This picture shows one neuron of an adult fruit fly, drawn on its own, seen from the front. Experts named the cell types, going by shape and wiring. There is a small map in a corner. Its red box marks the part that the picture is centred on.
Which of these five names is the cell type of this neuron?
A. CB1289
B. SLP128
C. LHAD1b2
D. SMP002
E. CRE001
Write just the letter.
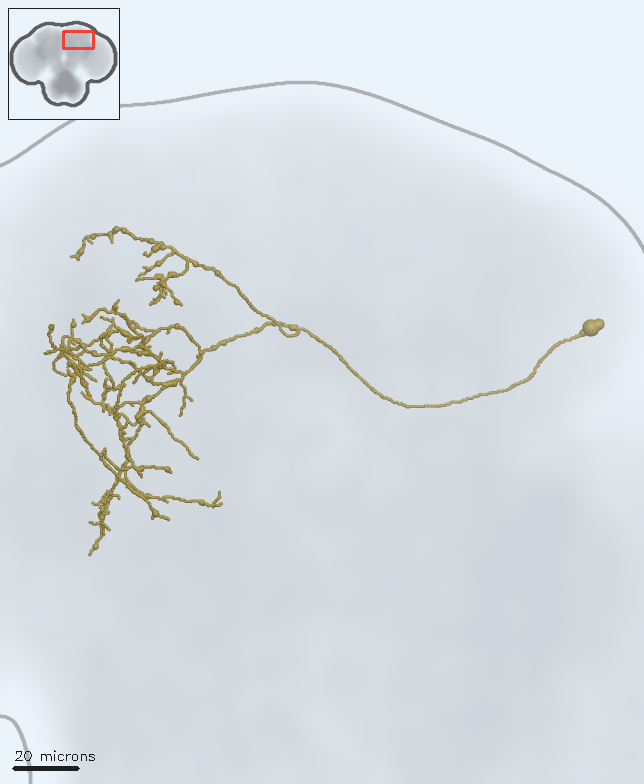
E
